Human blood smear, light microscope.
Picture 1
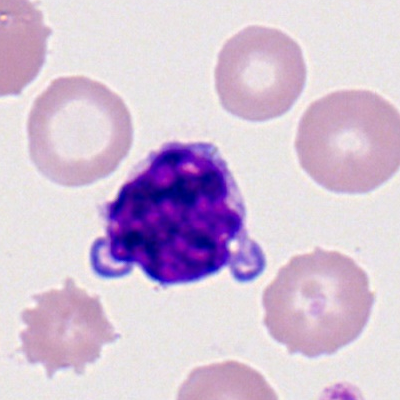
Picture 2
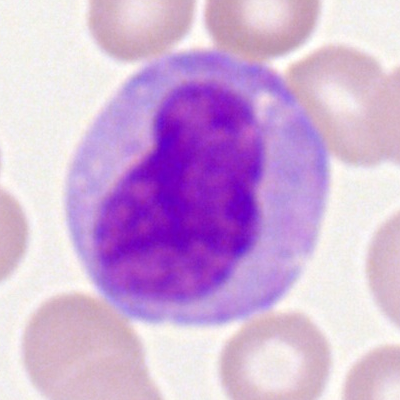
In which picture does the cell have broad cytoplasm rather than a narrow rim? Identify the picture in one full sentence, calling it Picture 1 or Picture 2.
In picture 2, the cell has abundant cytoplasm.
